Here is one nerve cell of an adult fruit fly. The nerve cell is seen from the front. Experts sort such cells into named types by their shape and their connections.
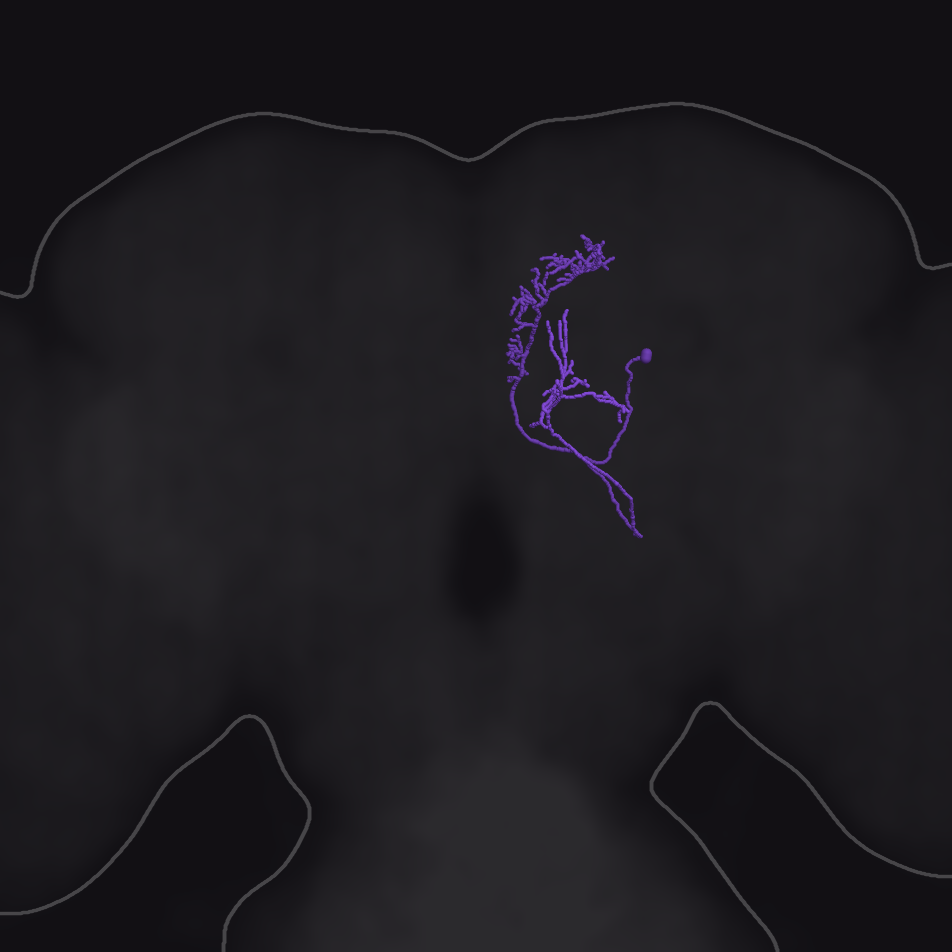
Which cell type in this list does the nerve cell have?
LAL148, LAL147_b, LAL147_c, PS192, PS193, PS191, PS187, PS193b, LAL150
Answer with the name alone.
LAL148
